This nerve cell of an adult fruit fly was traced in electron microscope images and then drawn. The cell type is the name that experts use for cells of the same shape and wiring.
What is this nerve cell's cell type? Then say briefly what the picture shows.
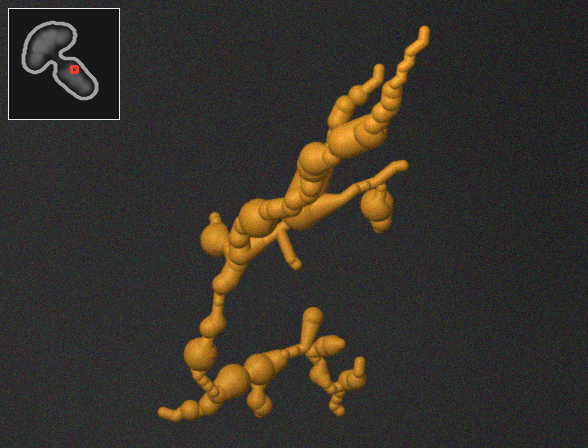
The cell type is SNxx33. Its broad class is sensory neuron entering the nerve cord. It lies in the nerve cord. No cell body is drawn. It has a dozen or fewer branch ends.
